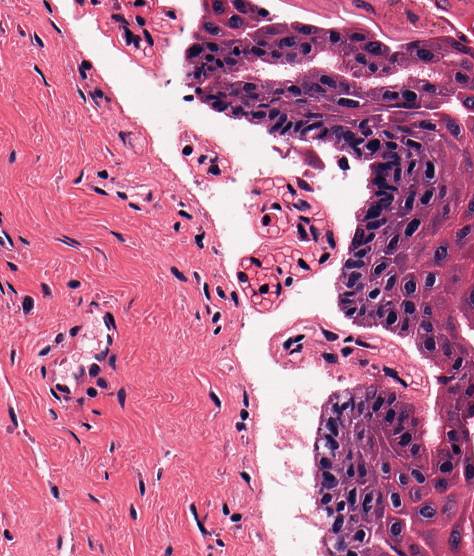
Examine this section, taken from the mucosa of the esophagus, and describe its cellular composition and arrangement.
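Taking the right-hand tissue first: a multilayered epithelium many cells thick, its cells with crowded, dark oval nuclei. Next, its surface toward the cleft is folded into tongue-like projections reaching into the space. Finally, the left-hand tissue is wavy eosinophilic fibres running mainly top to bottom, with scattered elongated nuclei.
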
